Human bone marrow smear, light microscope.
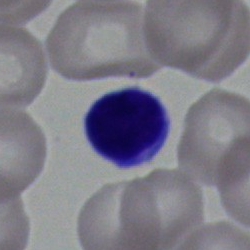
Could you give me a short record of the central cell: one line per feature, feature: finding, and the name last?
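Outline: round and smooth, no projections
Chromatin: dense, uniform deep blue-purple
Cytoplasm: scant, only a thin paler rim at the lower right edge
Granules: none visible
Name: lymphocyte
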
